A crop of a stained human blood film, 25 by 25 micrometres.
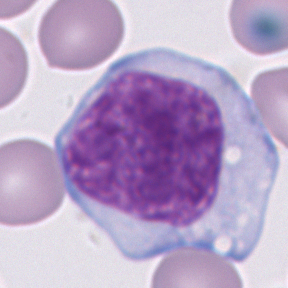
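Myeloblast, centre. Outline irregular and angular, not smoothly round. Nucleus displaced to the left, about 14 micrometres across, leaving a wider band of cytoplasm on the right. Cytoplasm pale blue, with a few small clear vacuoles at lower right.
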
